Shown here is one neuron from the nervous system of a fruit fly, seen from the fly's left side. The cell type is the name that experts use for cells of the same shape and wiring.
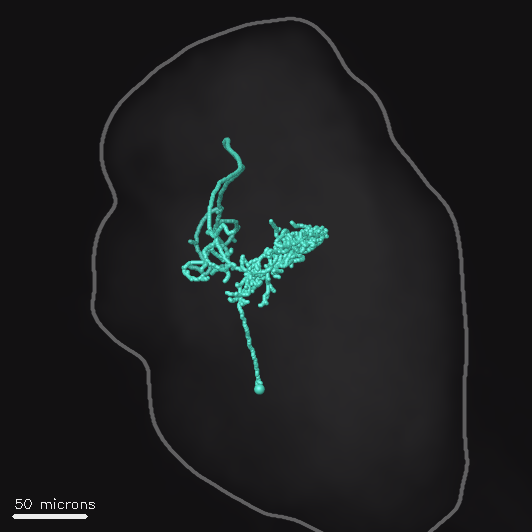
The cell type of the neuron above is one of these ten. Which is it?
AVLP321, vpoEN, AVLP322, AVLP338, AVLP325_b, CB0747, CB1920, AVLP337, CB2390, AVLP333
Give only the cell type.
CB0747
